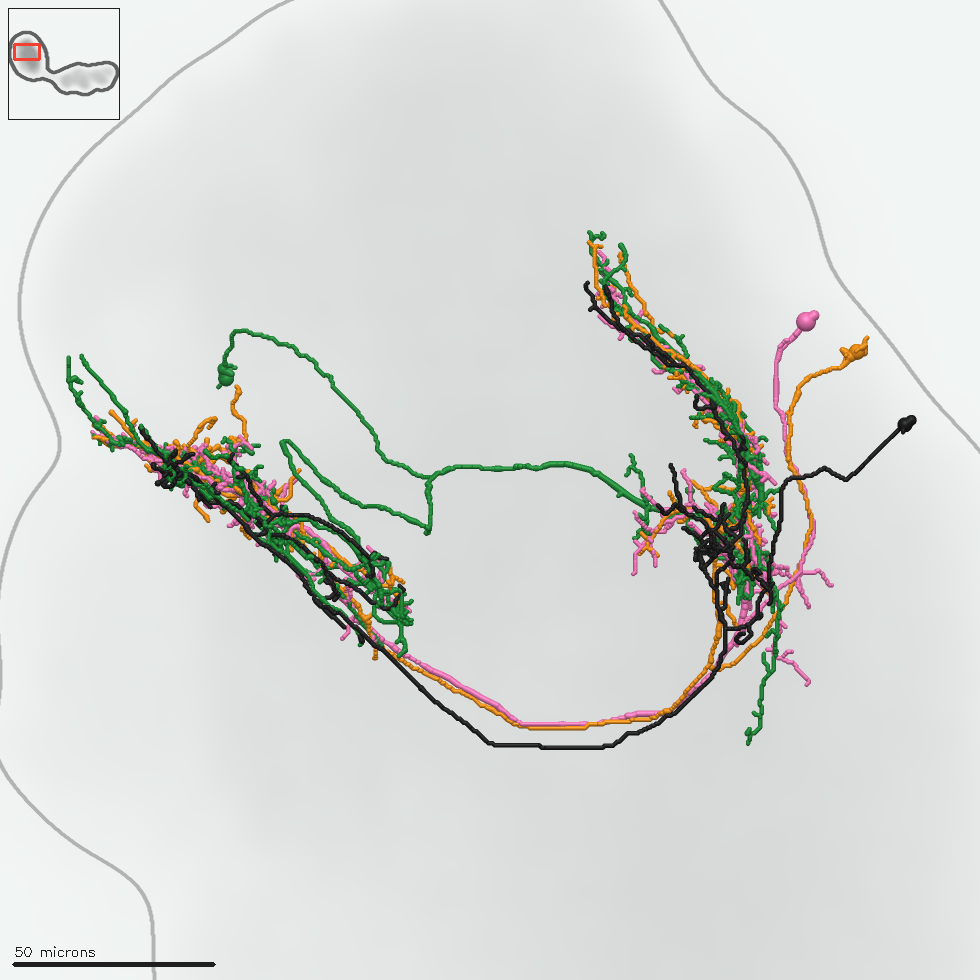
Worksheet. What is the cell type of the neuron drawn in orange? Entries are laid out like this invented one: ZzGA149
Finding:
LAL147_a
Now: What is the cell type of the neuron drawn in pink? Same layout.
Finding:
LAL147_c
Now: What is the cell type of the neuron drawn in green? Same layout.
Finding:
IB005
